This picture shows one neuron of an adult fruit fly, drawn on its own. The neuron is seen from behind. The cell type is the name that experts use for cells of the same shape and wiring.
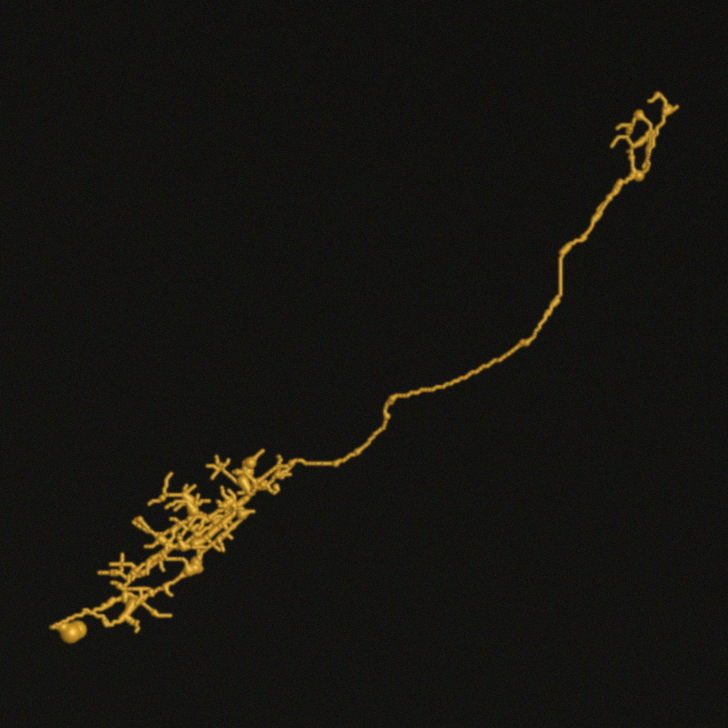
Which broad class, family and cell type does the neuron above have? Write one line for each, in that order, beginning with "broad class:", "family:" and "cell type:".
broad class: optic-lobe intrinsic neuron
family: Tm
cell type: Tm5c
